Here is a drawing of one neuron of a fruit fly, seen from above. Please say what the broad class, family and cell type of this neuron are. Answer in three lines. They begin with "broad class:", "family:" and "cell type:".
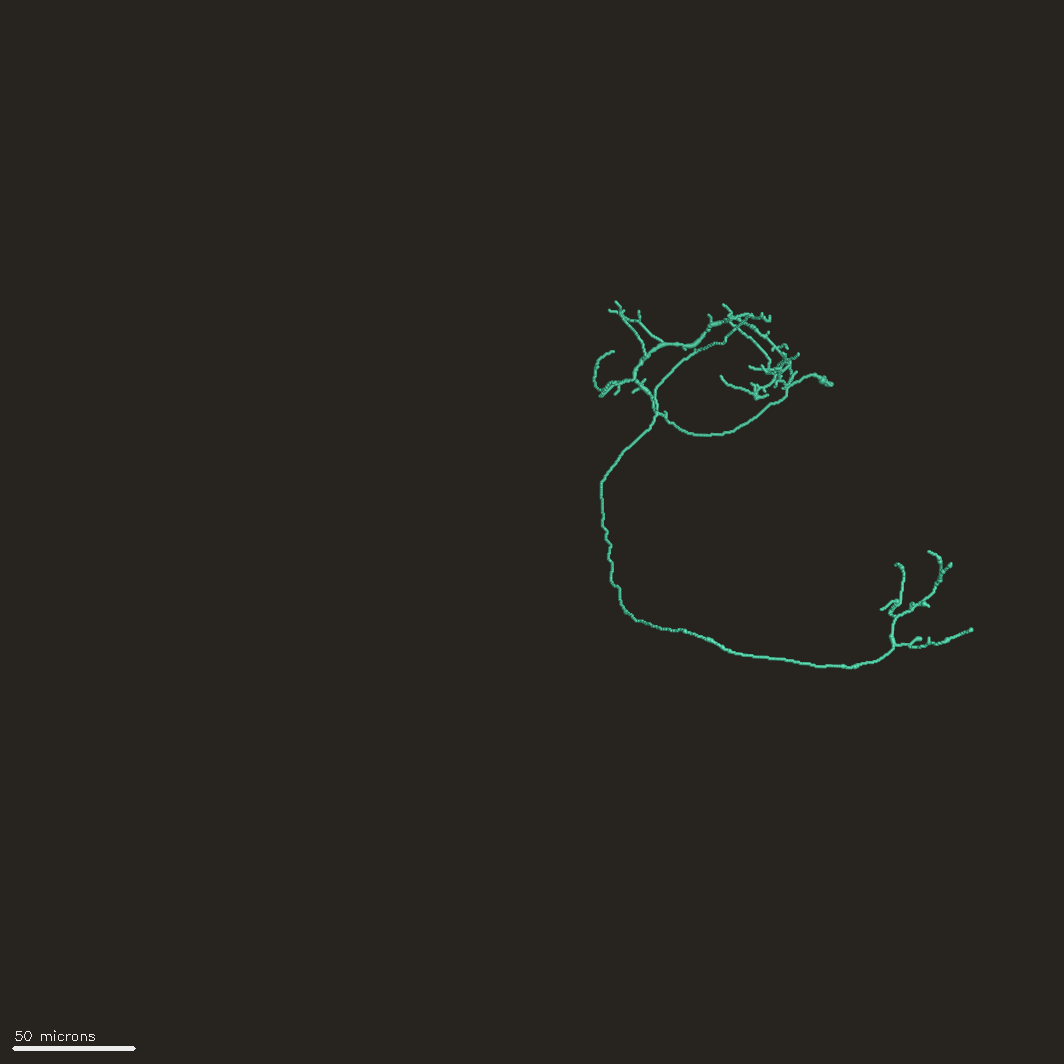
broad class: central-brain intrinsic neuron
family: hemilineage ALlv1
cell type: M_lvPNm46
